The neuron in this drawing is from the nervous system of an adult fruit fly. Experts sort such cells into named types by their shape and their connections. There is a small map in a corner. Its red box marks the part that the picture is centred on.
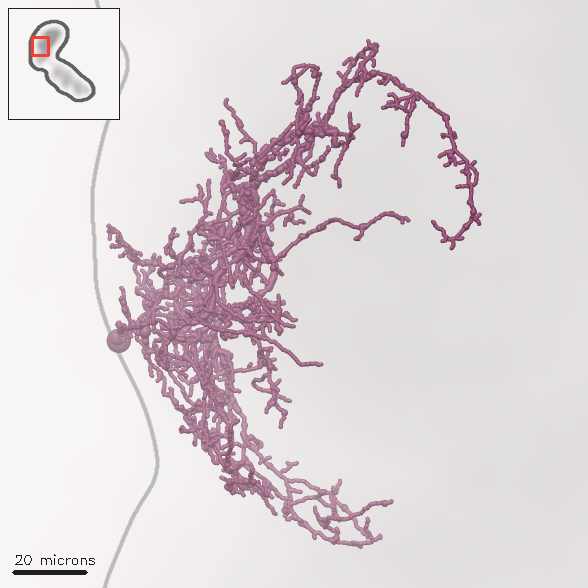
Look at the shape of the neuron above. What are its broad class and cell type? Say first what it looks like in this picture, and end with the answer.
By the scale bar it is about 140 microns tall in this view. More than a hundred branch ends can be seen. Its broad class is central-brain intrinsic neuron. Its cell type is GNG028.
